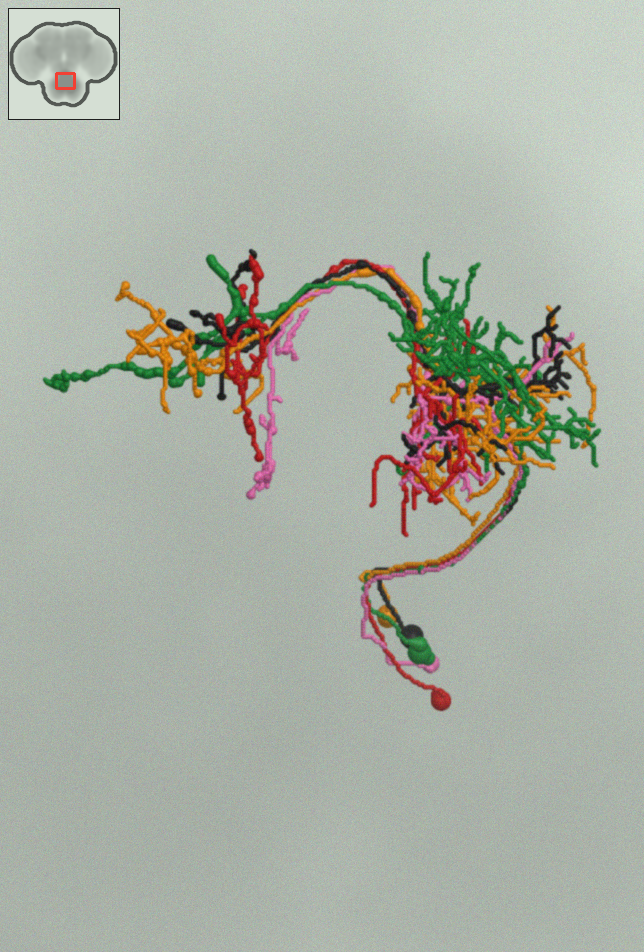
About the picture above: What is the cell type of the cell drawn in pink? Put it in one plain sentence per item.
The cell type is IN06A135.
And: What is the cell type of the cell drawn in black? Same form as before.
The cell type is IN06A110.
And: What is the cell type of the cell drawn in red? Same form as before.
The cell type is IN06A138.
